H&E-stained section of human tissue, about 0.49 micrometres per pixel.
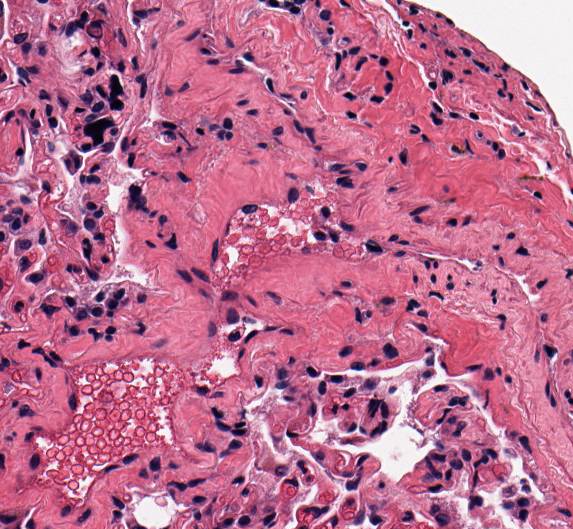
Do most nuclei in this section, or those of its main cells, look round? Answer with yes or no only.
No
